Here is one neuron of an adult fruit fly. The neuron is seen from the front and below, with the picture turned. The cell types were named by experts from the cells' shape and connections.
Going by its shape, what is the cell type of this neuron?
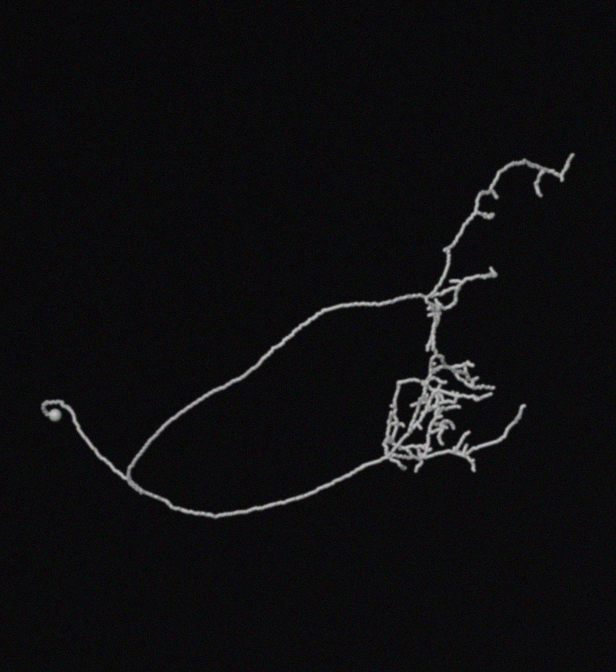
SMP565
